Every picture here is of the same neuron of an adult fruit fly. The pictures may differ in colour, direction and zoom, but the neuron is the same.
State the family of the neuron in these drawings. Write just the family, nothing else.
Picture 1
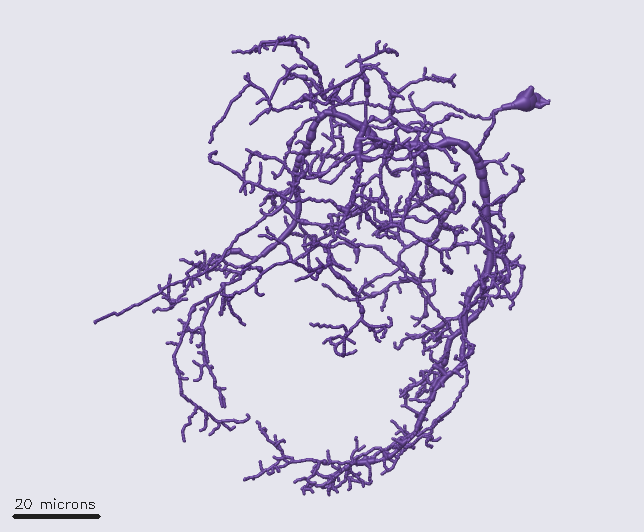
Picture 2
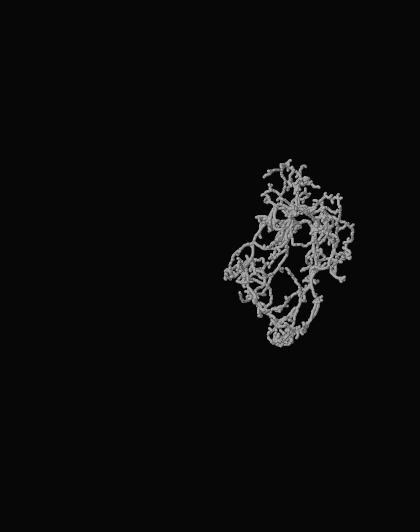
hemilineage 20A.22A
